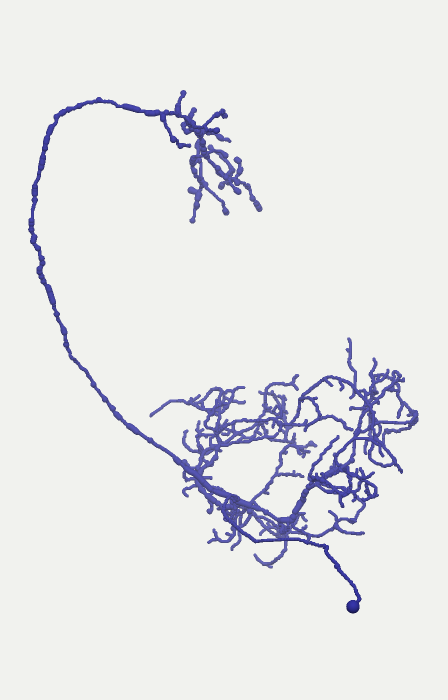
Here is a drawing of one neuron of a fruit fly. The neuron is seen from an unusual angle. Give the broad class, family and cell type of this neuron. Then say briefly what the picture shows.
This is a central-brain intrinsic neuron. The family is hemilineage ALlv1. The cell type is M_lvPNm25. Its cell body lies at the lower right of the picture. The picture shows dozens of branch ends.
